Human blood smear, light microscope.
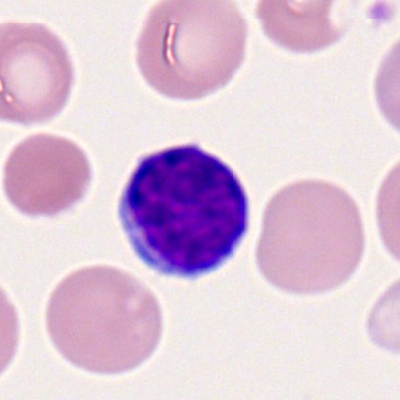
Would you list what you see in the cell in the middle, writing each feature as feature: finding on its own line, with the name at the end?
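Chromatin: see how dense and coarsely clumped it is, deep purple.
Nucleoli: none to be found in the nucleus.
Cytoplasm: pale blue where you can see it.
Granules: none visible in the cytoplasm.
Name: lymphocyte.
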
